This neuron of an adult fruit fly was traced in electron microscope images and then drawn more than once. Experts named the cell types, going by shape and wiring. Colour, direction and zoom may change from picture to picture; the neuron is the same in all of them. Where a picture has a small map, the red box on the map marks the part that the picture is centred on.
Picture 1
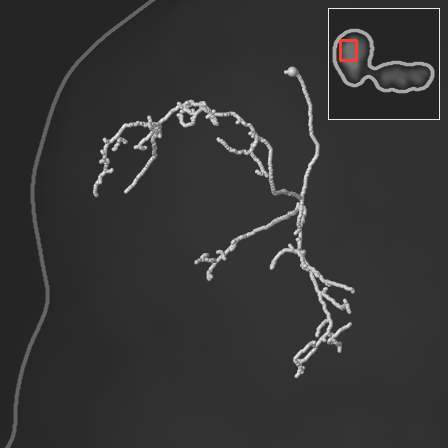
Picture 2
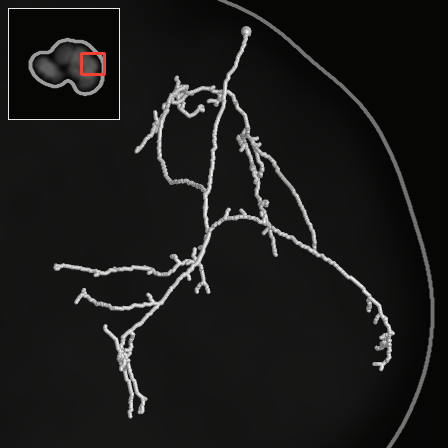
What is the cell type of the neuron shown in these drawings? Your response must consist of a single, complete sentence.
It is SMP359 that names the cell type of this neuron.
